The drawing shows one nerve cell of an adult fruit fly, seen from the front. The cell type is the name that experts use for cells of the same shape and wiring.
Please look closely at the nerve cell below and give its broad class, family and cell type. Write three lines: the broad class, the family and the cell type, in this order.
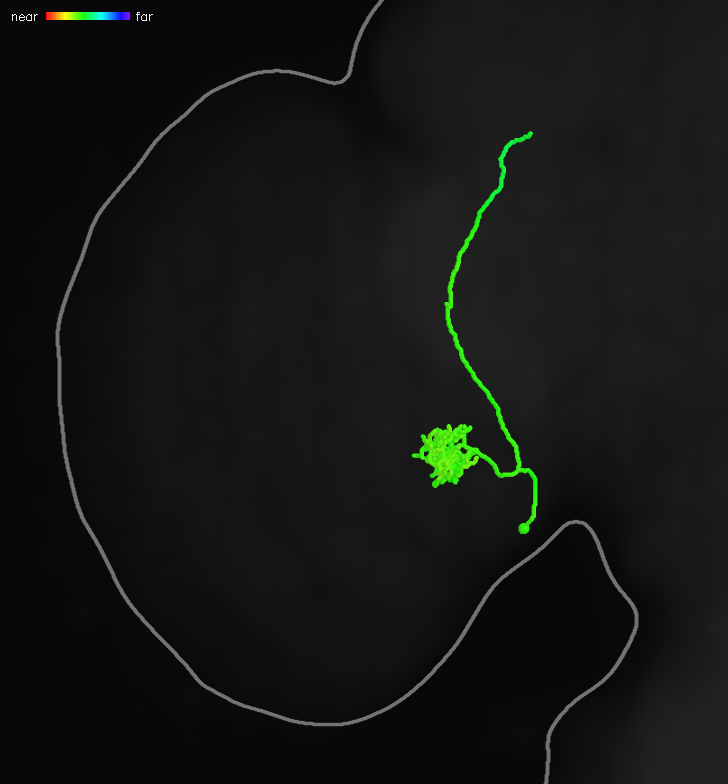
visual projection neuron
LoVP
LoVP13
